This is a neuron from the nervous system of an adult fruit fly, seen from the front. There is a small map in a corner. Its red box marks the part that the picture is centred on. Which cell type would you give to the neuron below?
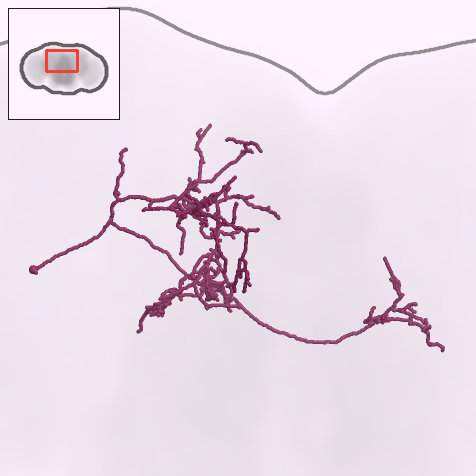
SMP006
